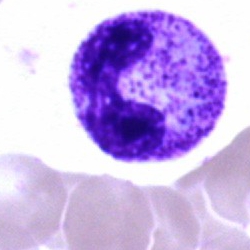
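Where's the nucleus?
A curved band along the left side, its hollow facing right.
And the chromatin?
Dark purple and coarsely clumped.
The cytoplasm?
A moderate amount of pale pinkish-lilac, filling the right side.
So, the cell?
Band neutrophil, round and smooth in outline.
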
